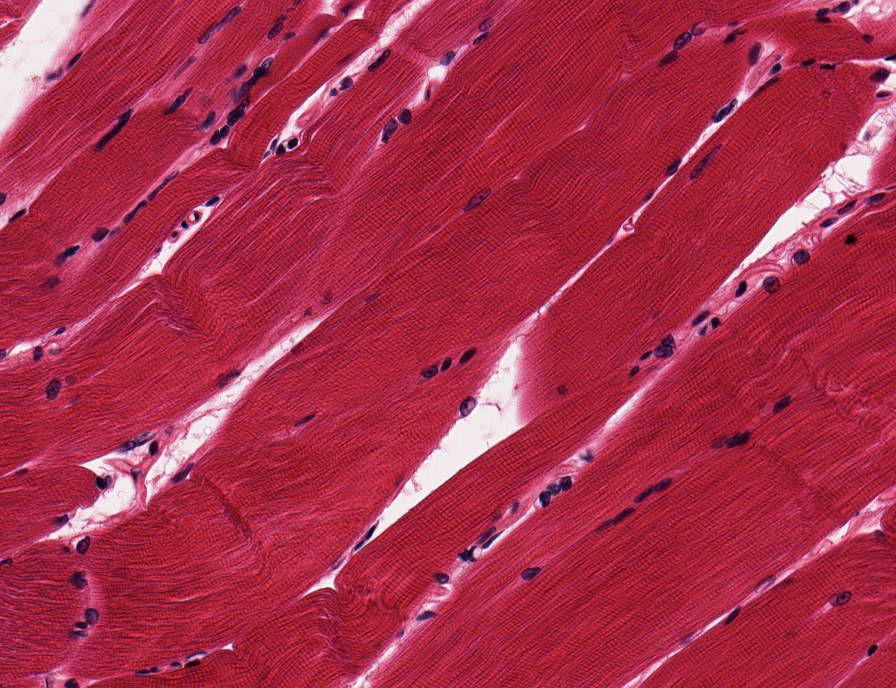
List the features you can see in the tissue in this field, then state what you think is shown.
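Broad, unbranched bands of fairly even width make up the fibres. Fine, regular cross-striations run across their width. Their cytoplasm is stained a deep, uniform red. Dark, flattened, elongated nuclei sit at the fibre edges rather than in the centres. This tissue is skeletal muscle.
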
